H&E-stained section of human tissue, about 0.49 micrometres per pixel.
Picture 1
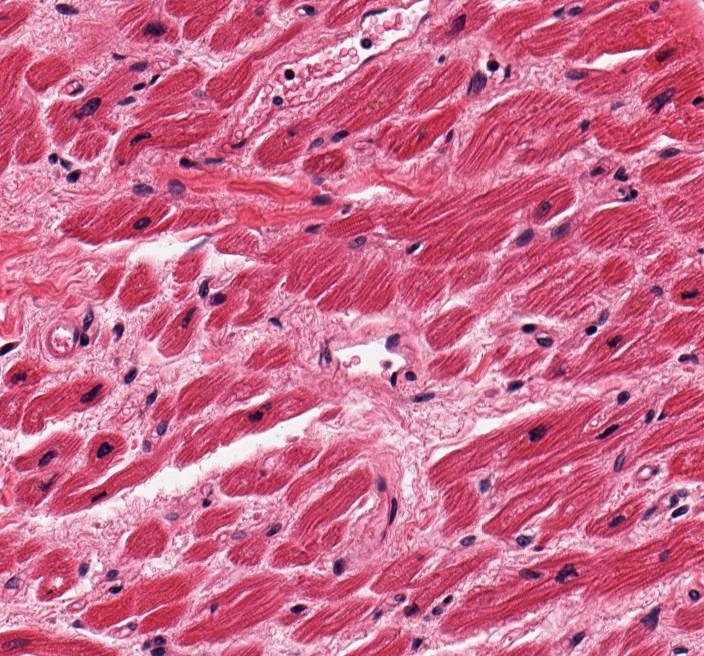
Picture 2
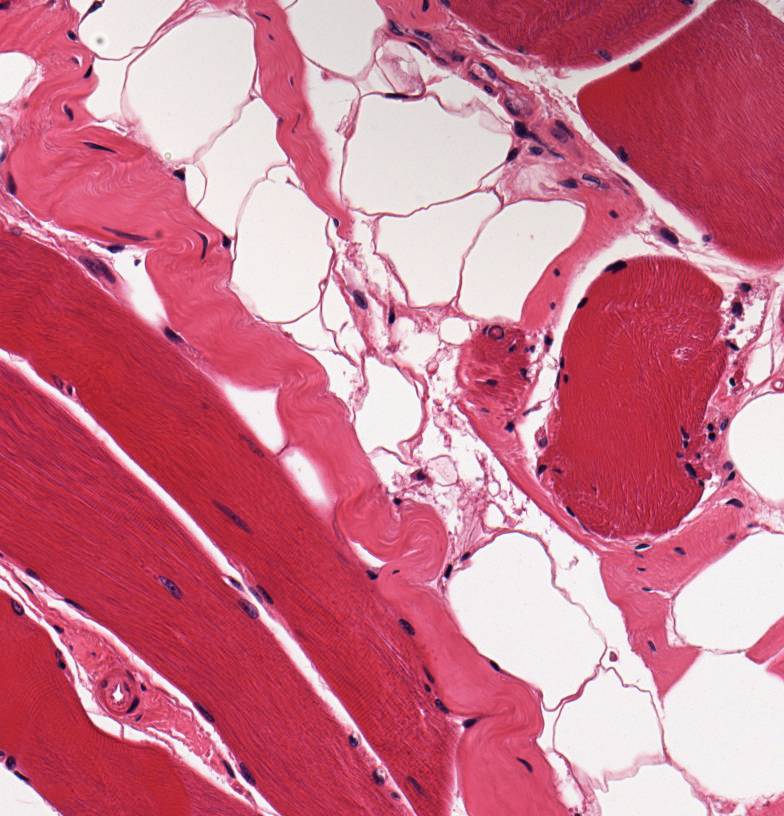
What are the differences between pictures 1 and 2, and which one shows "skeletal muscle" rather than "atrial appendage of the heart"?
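Answer: atrial appendage of the heart in picture 1, skeletal muscle in picture 2. Picture 1 has oval nuclei lying centrally within the fibres; in picture 2 the flattened nuclei sit at the fibre edges, and a large, deep red fibre cut across on the right has small dark nuclei around its rim.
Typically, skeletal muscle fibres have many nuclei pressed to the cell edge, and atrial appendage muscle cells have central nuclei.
Picture 1 also shows fine cross-striations in the deep pink cytoplasm. Picture 2 also has long fibres running diagonally in the lower left and loose connective tissue between fat cells in the centre.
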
